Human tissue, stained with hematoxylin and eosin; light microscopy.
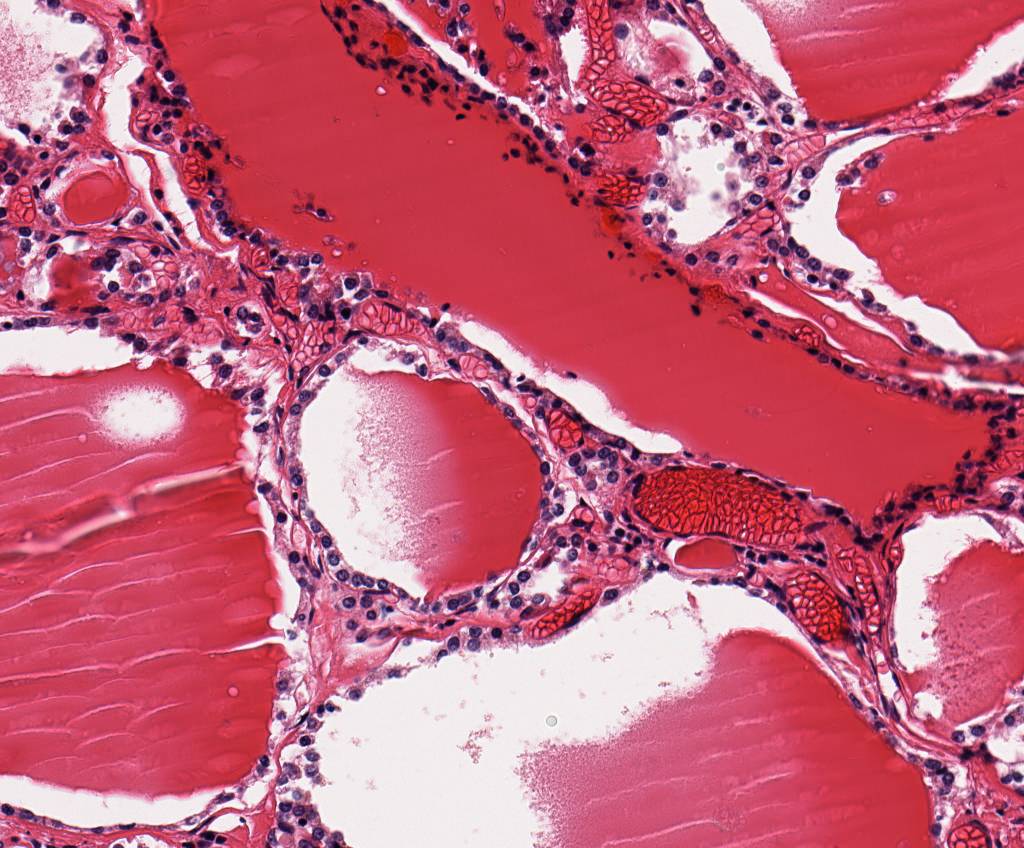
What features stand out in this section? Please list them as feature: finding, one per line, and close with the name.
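Units: large, rounded to irregular, filling most of the field
Contents: homogeneous pink-red material
Partitions: thin and cellular, separating the units
Lining: a single layer of flattened to low cuboidal cells
Nuclei: small, round, darkly stained, uniform across the field
Capillaries: packed with red blood cells, in the partitions
Prominent: the capillary just right of centre, below the large upper unit
Name: thyroid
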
